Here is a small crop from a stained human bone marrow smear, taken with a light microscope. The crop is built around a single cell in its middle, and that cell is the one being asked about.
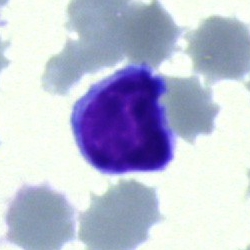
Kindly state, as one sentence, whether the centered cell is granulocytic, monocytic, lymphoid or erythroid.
The cell in the crop's center is a cell of the lymphoid lineage.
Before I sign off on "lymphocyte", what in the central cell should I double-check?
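What fits a lymphocyte first is the scant cytoplasm, which shows only as a thin rim along the left edge.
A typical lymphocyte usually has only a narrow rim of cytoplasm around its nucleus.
No nucleoli can be seen in this nucleus, which fits as well.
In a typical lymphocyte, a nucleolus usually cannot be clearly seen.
Beyond that, I simply see a roughly rounded outline with an uneven, bumpy edge at the upper right, and dark purple chromatin densely stained throughout the nucleus.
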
